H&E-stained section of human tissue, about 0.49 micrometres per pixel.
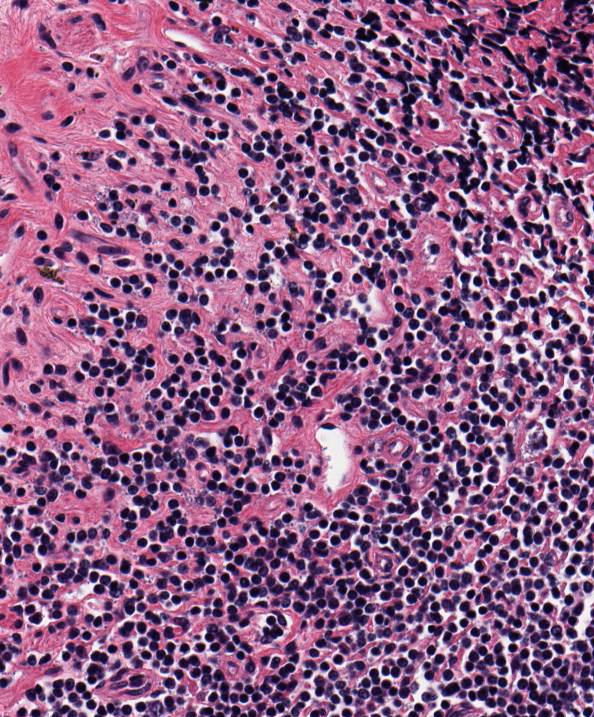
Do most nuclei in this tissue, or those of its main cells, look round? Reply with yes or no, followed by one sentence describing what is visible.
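Yes. Most cells have small, round, uniformly dark nuclei with scant cytoplasm.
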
